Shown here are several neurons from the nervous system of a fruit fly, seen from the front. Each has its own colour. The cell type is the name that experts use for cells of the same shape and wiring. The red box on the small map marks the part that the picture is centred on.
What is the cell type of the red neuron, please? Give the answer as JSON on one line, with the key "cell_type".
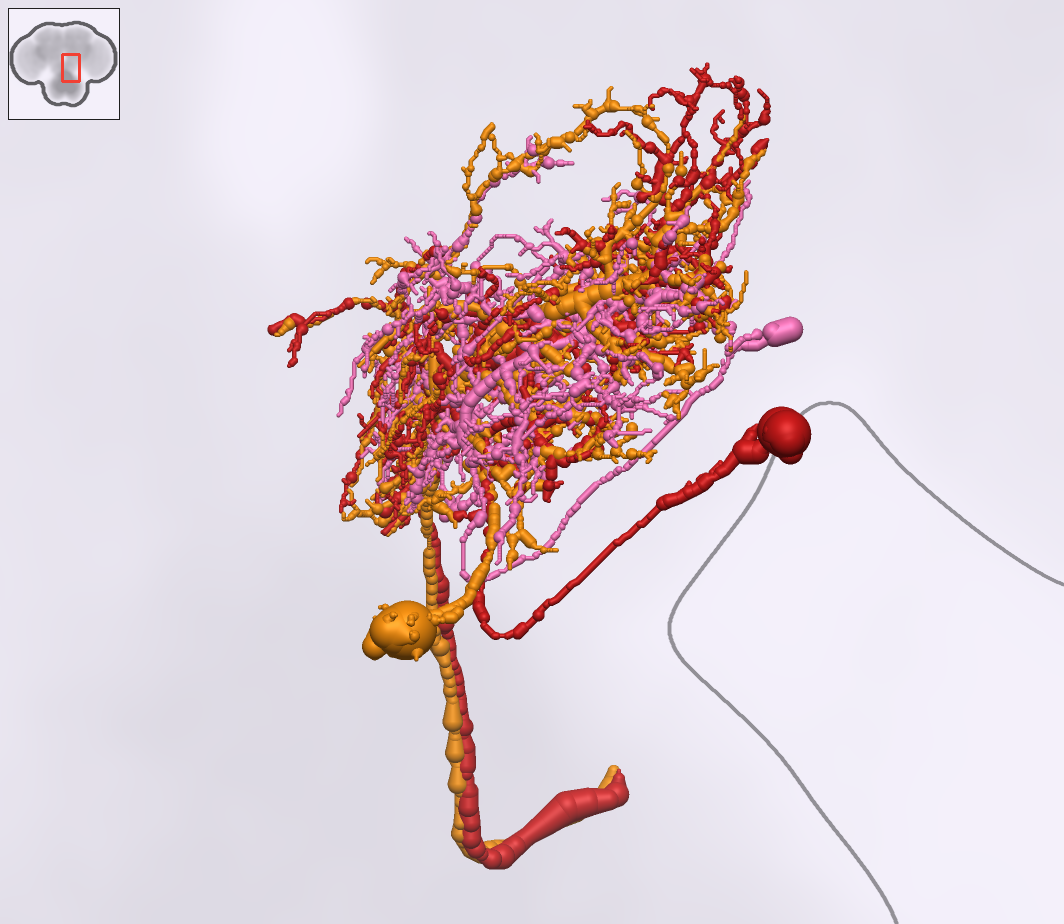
{"cell_type": "GNG283"}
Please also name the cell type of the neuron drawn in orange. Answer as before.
{"cell_type": "GNG276"}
